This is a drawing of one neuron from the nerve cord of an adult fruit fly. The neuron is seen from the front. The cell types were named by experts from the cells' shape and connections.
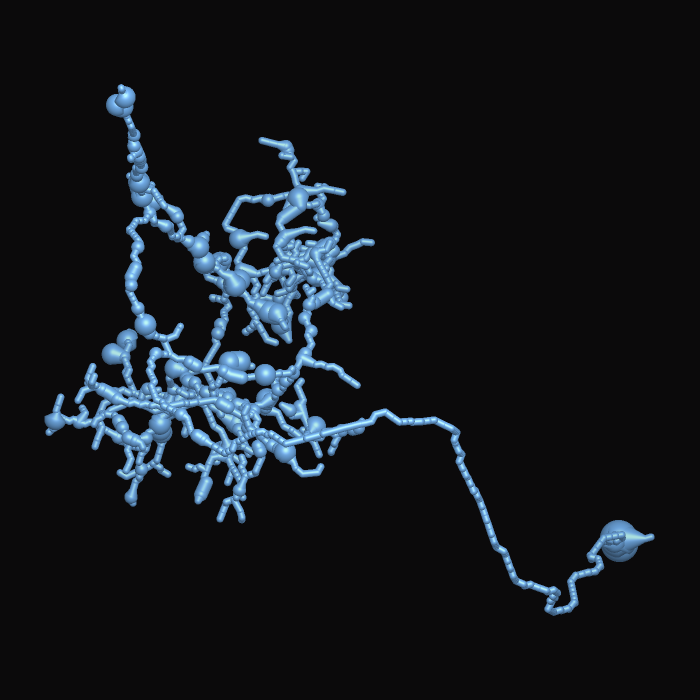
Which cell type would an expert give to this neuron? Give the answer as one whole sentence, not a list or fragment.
The cell type name for this neuron is IN14A104.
